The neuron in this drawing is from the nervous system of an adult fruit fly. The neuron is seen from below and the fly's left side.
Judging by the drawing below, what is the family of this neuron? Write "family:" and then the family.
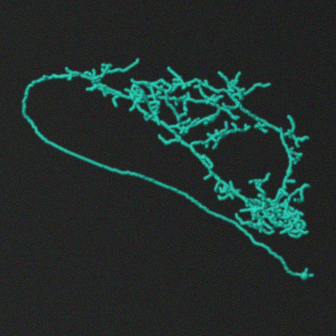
family: hemilineage 12B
